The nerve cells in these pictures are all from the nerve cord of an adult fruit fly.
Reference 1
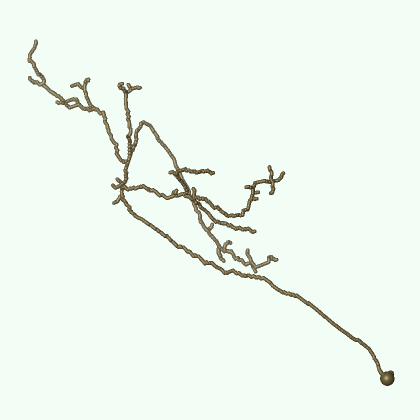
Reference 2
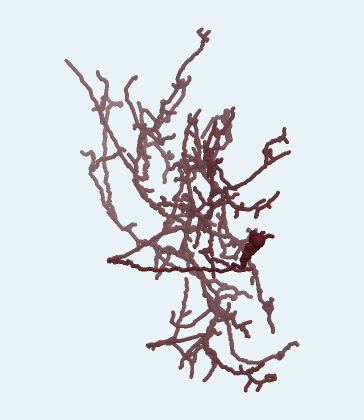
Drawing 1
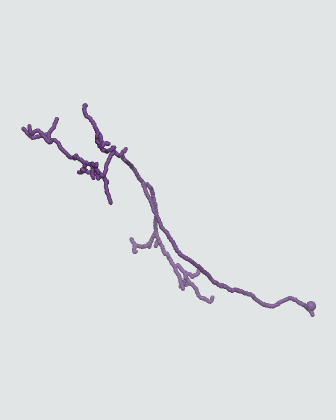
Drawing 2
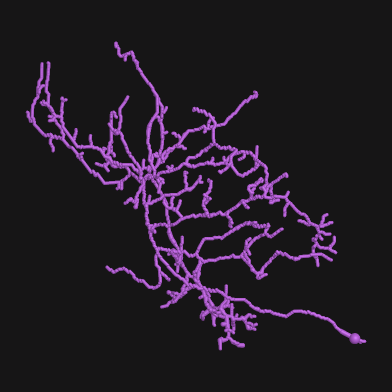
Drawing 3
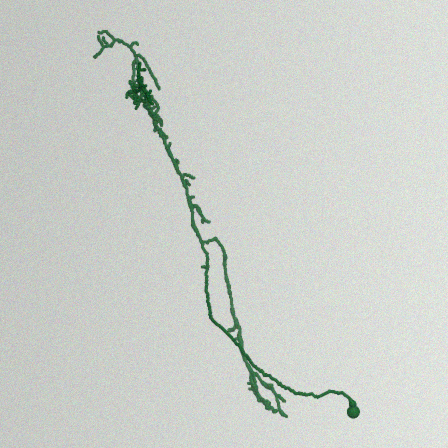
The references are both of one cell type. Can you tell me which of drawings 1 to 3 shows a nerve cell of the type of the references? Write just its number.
2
